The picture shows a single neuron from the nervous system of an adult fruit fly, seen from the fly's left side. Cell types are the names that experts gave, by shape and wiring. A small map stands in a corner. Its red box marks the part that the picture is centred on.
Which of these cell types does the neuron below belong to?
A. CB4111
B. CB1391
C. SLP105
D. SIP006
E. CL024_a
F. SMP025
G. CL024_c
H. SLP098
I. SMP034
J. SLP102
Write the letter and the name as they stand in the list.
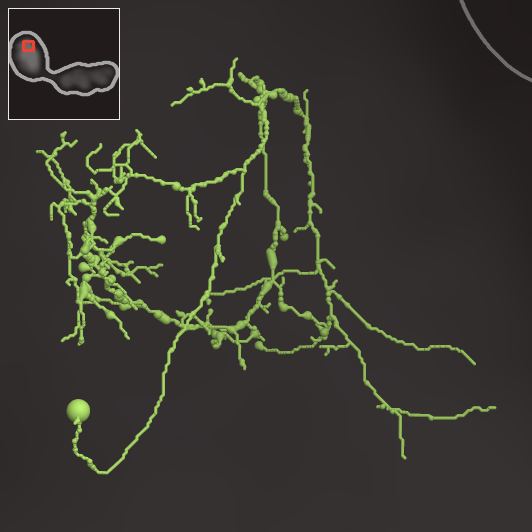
G. CL024_c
